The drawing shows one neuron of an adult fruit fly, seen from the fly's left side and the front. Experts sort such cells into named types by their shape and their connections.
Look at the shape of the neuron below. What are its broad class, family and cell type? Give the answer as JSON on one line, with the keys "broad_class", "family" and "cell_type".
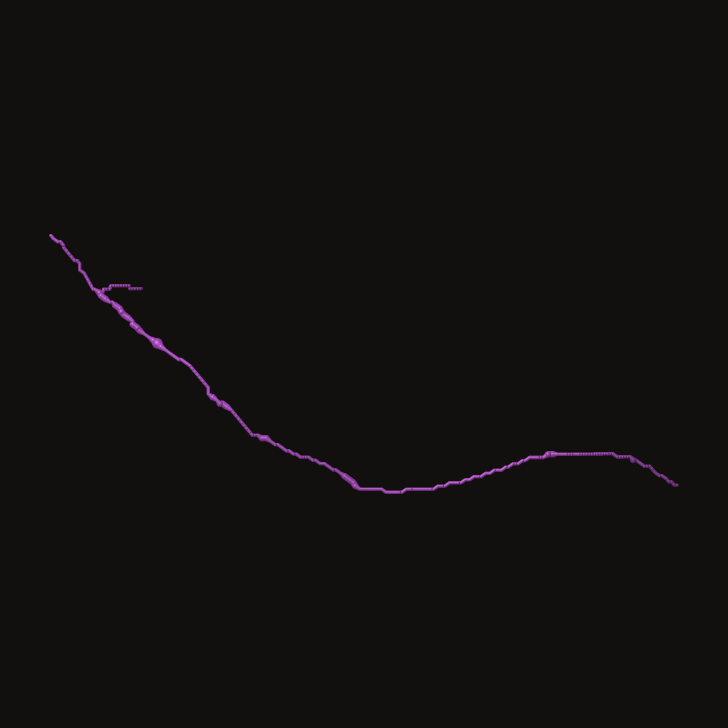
{"broad_class": "sensory neuron entering the nerve cord", "family": "class gustatory", "cell_type": "LgLG2"}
